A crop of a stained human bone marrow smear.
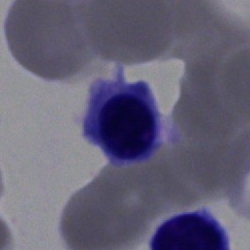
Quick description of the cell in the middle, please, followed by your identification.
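Start with the outline: it is irregular and angular rather than smoothly round. From the top, a thin stalk-like projection extends upward. The rim of cytoplasm is widest on the upper-left side of the nucleus, and it shows no granules. This cell is an erythroblast.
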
